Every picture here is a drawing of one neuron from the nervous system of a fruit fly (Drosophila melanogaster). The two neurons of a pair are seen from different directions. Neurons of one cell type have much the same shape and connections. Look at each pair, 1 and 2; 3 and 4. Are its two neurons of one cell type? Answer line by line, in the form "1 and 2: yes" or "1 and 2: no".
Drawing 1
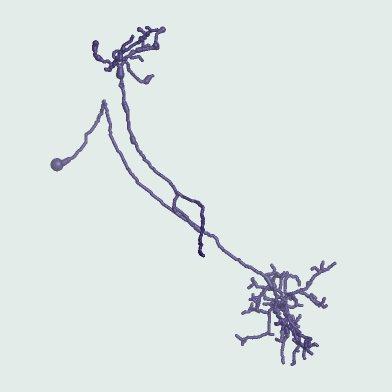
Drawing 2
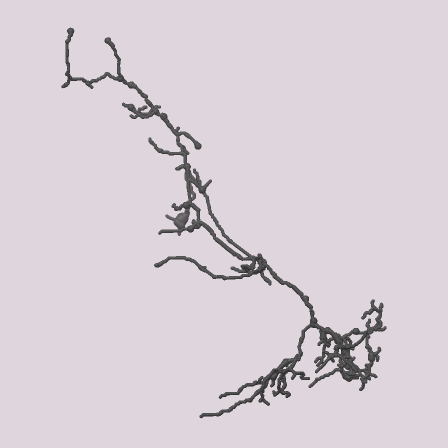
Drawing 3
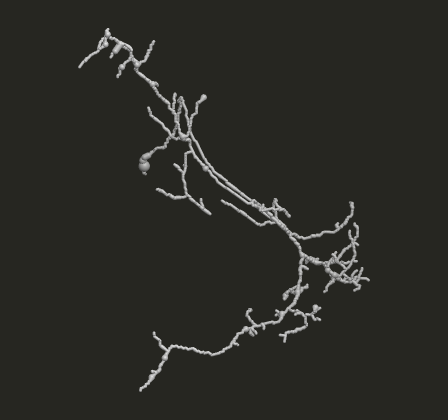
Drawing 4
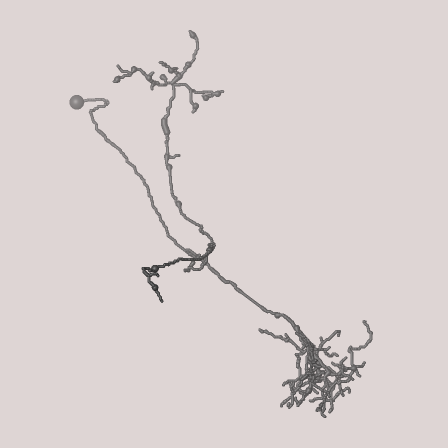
1 and 2: no
3 and 4: no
